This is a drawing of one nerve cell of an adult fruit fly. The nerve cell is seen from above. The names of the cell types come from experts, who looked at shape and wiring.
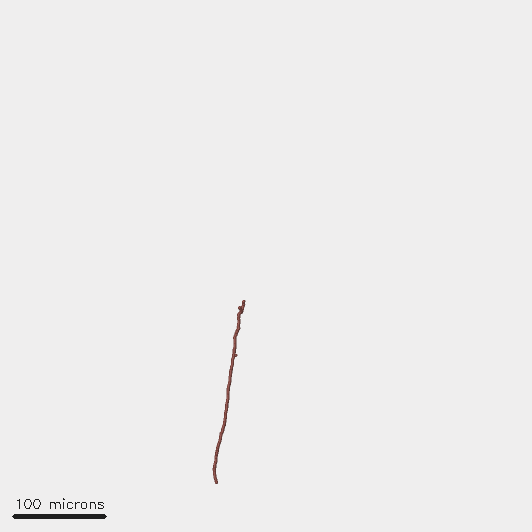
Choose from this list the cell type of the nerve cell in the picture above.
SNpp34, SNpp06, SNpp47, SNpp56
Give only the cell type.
SNpp56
